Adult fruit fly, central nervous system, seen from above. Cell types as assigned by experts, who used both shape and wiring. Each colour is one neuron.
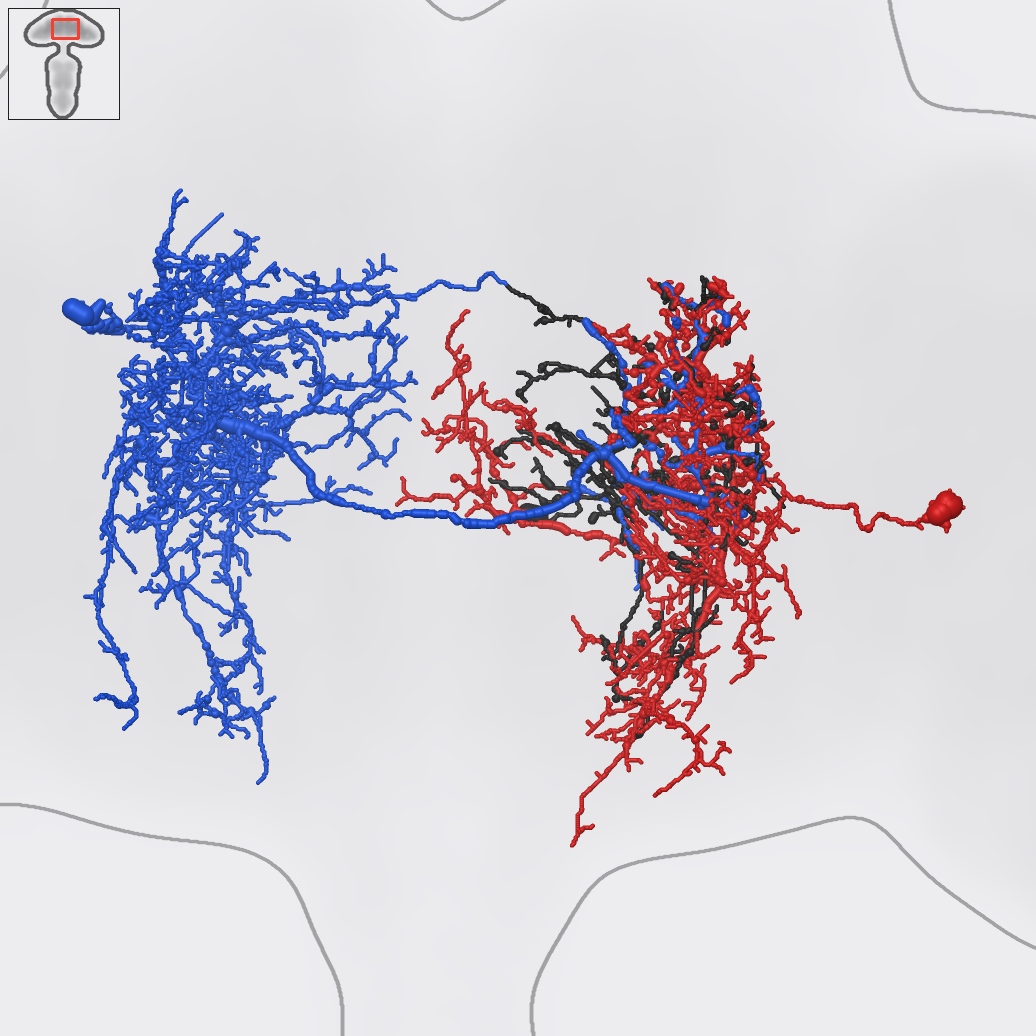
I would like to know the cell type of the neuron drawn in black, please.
GNG216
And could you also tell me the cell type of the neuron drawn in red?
GNG130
